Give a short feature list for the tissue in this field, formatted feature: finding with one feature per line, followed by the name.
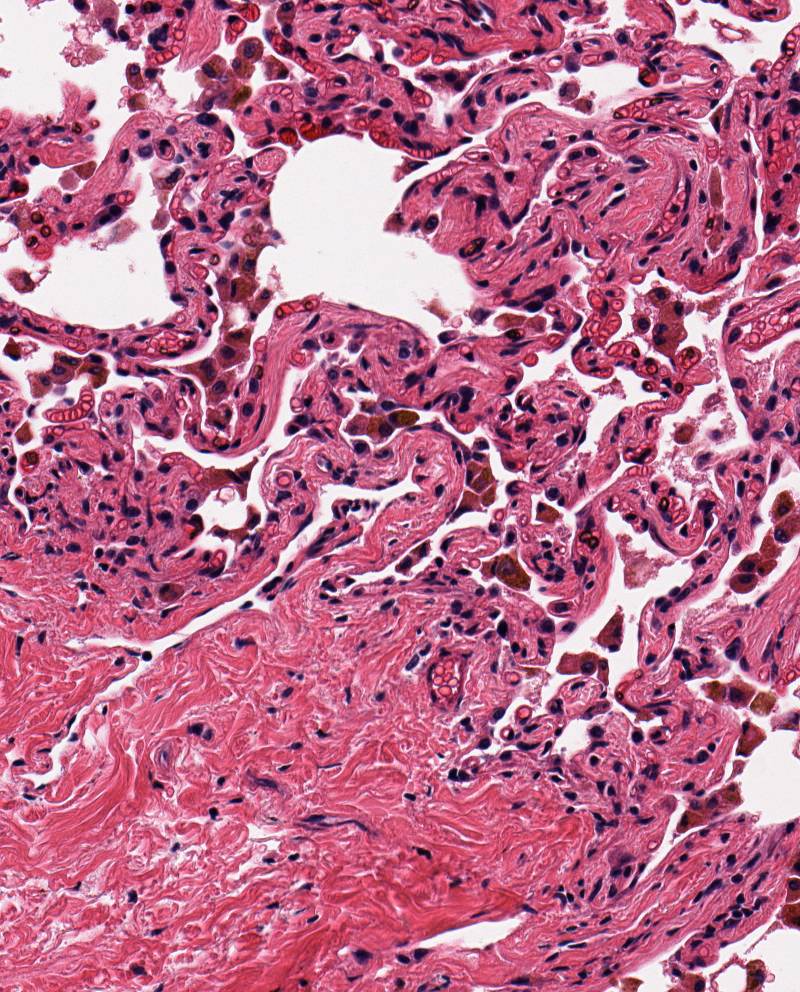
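Pattern: open meshwork upper and right, dense fibrous sheet lower left
Walls: thickened by pink collagen, scattered elongated spindle nuclei
Lining: flattened cells, some plumper rounded nuclei bulging into lumen
Sheet: wavy interlacing collagen bundles, few nuclei
Name: lung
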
